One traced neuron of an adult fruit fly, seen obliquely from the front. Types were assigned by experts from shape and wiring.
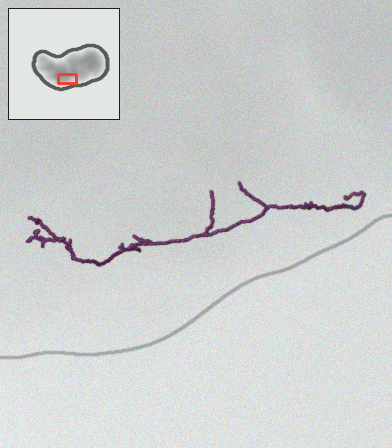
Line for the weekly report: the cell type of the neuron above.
IN19A098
